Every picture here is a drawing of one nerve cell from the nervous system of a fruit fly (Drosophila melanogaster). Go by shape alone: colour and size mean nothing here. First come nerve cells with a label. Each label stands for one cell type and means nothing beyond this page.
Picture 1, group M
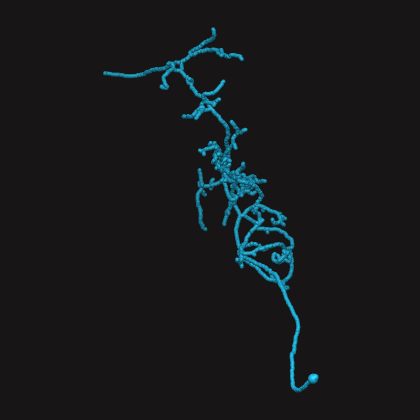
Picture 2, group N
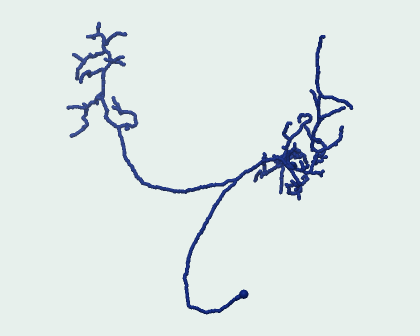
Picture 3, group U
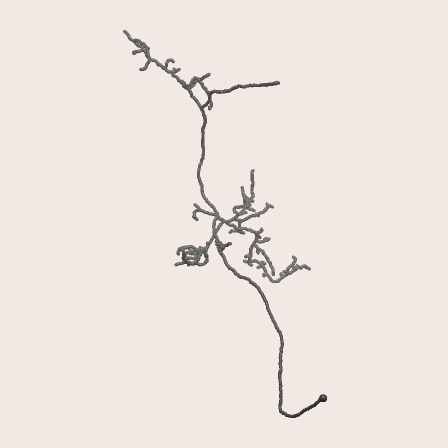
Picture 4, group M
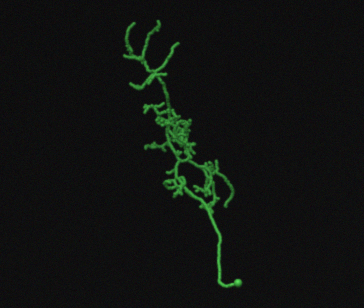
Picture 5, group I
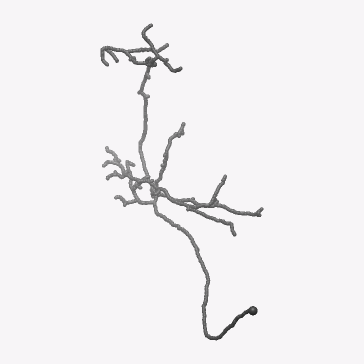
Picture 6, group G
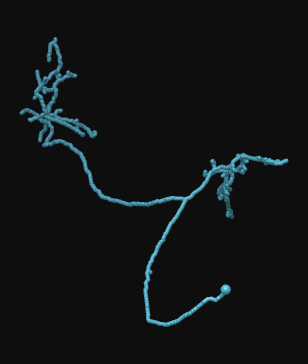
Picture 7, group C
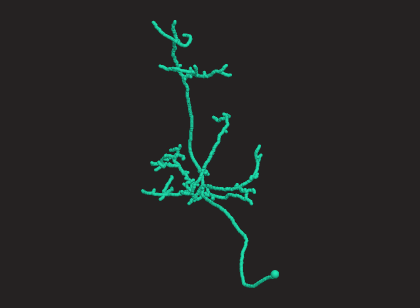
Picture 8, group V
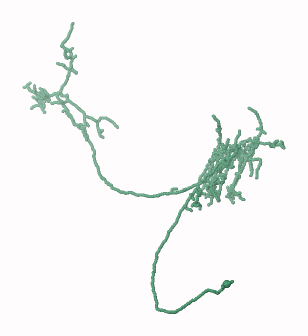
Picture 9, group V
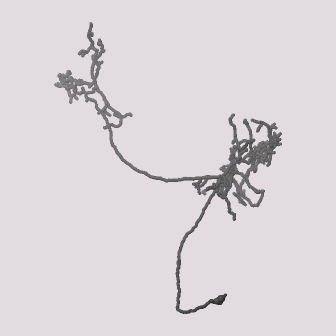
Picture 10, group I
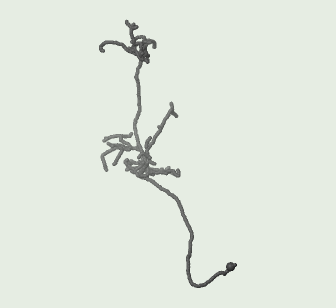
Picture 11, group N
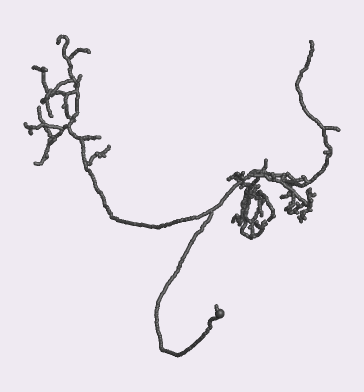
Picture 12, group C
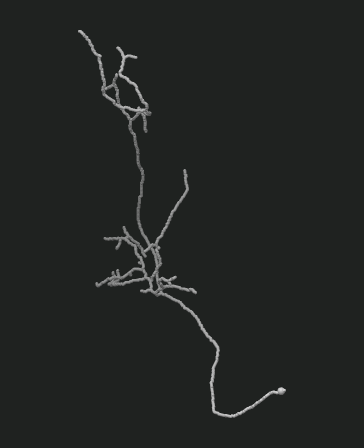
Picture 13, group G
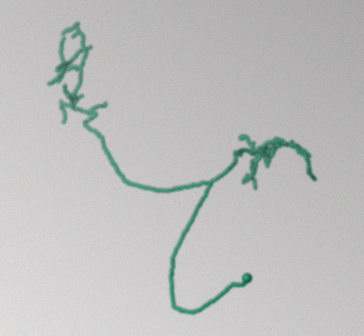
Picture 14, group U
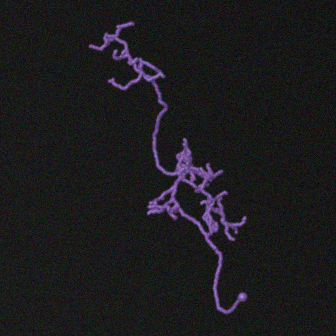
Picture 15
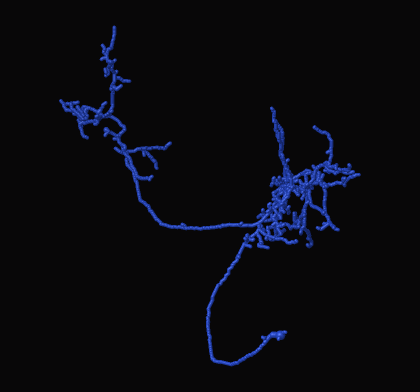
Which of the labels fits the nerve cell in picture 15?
group V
